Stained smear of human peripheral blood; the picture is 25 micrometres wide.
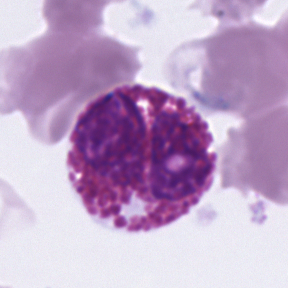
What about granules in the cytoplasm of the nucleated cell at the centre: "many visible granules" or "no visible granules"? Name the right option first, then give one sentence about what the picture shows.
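Many visible granules. The cytoplasm is packed with coarse, round, evenly sized granules.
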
